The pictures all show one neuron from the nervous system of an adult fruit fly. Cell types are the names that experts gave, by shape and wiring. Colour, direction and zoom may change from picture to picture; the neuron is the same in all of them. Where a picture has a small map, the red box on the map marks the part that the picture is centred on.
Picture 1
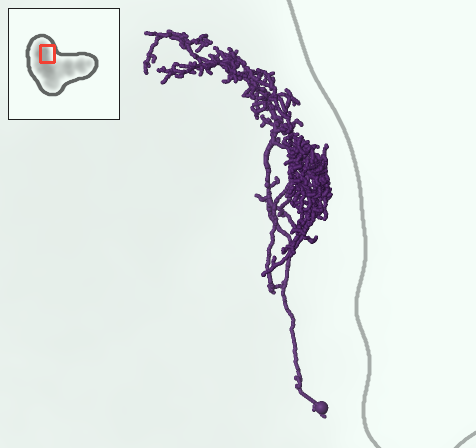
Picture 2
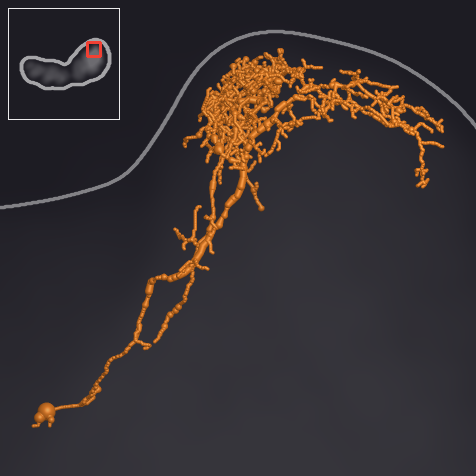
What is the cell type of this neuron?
SLP387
